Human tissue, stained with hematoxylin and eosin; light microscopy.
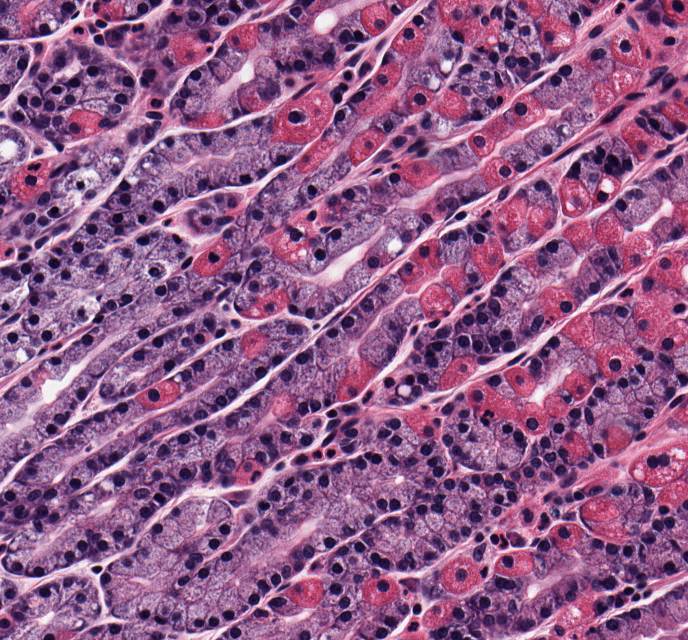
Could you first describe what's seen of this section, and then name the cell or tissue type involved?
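Parietal cells, bright pink cytoplasm, single central round nucleus, scattered along glands across the field. More numerous upper right than lower left. Stroma between glands scant: thin pink strands, few elongated nuclei. Gland lumens narrow, slit-like; only thin white lines or small white spaces. Name: stomach.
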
